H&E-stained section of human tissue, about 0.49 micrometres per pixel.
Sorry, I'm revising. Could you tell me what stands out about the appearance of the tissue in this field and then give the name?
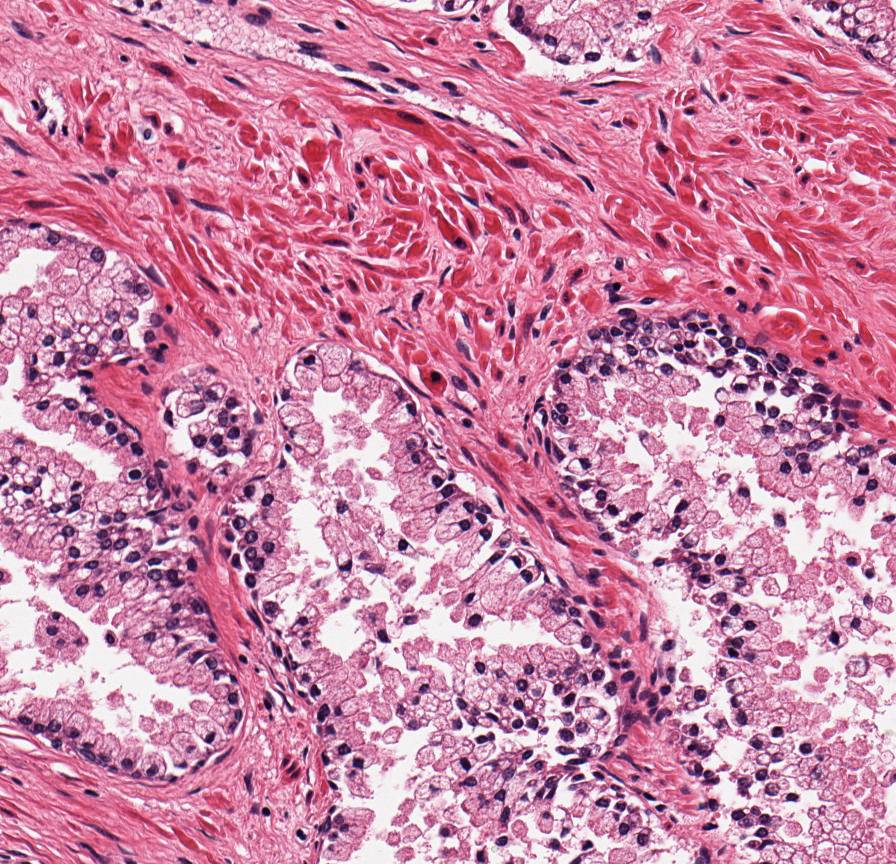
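Glands: irregular outlines; epithelial folds project into lumina. Lining: tall columnar cells, pale finely foamy cytoplasm. Epithelial nuclei: small, round, dark, basal. Outer edge of several glands: a row of flattened dark nuclei beneath the columnar cells. Tissue: prostate.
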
